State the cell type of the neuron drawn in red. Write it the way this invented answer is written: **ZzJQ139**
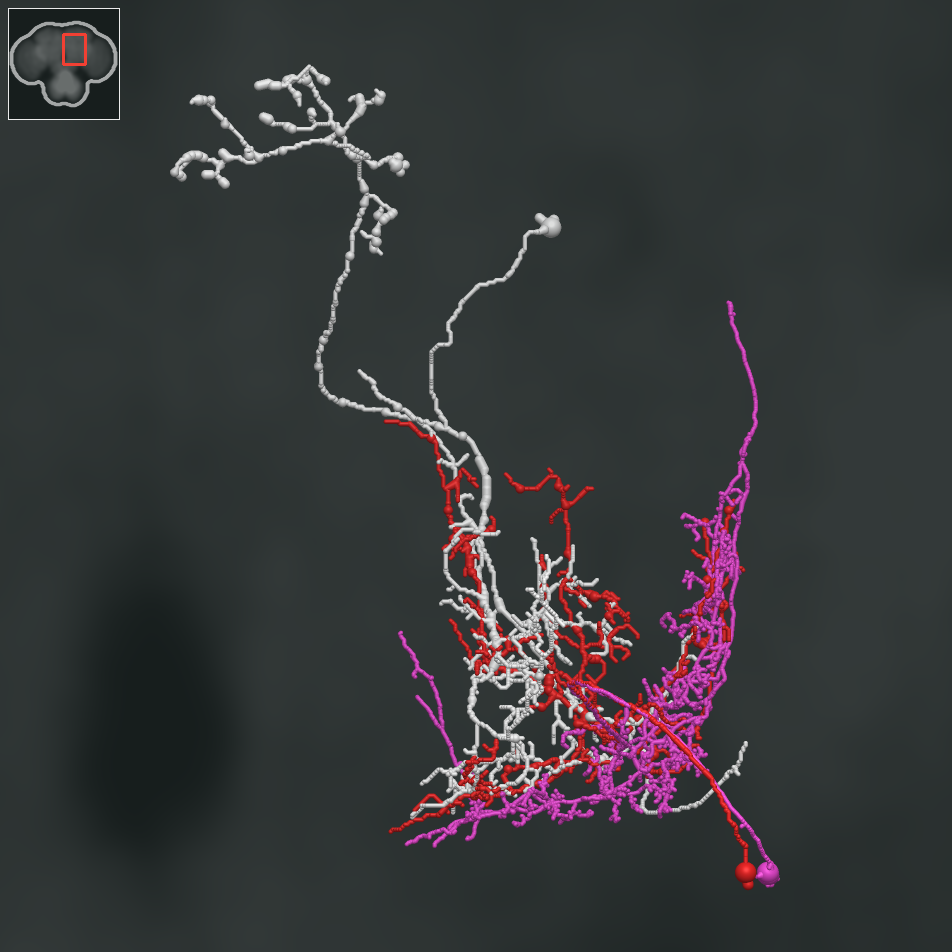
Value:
**WED024**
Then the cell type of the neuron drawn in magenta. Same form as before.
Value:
**PLP025**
